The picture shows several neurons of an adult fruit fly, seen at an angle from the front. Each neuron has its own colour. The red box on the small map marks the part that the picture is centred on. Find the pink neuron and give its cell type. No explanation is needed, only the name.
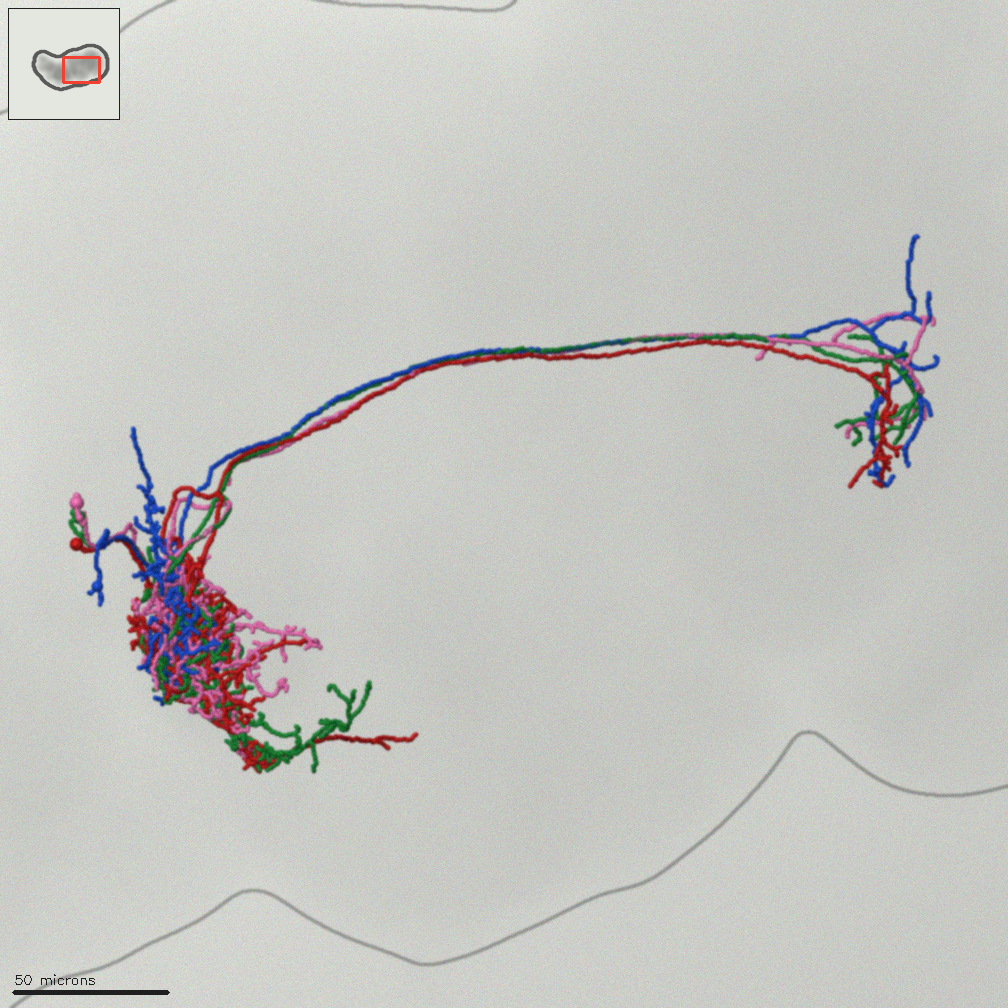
CB3184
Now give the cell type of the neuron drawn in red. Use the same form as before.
CB2144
